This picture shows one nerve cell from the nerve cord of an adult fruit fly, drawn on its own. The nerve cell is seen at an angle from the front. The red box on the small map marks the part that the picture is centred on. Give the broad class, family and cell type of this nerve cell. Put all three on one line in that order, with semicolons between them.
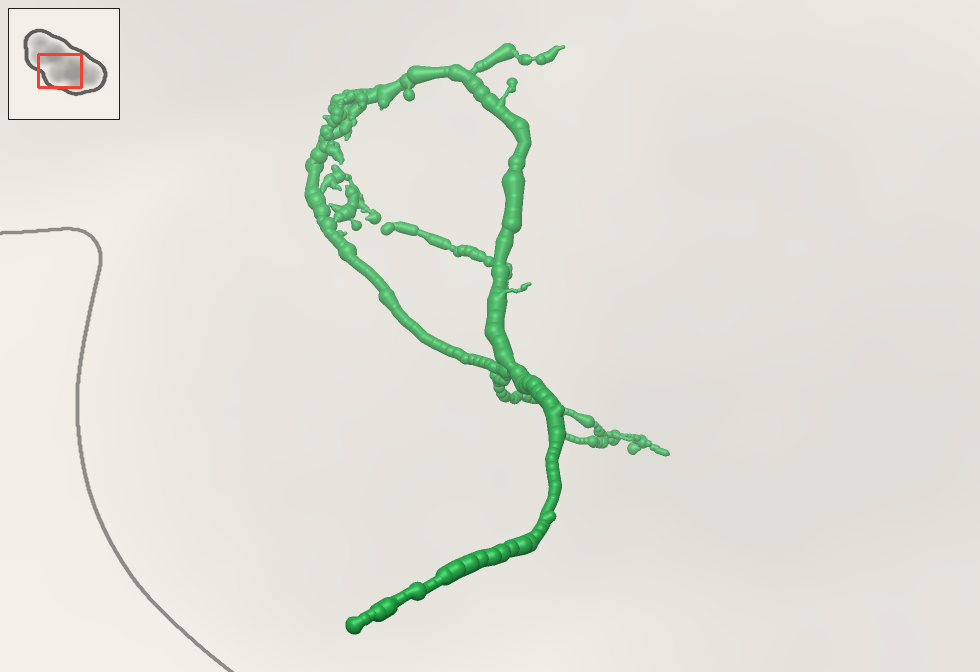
sensory neuron entering the nerve cord; class mechanosensory proprioceptive; SNpp38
